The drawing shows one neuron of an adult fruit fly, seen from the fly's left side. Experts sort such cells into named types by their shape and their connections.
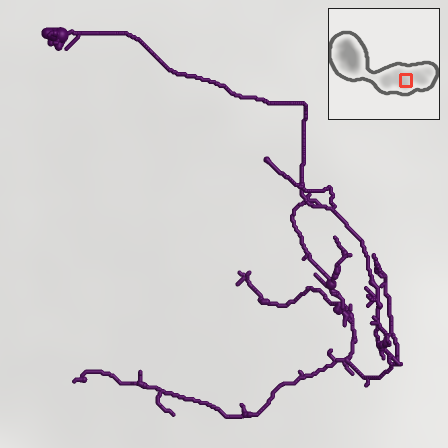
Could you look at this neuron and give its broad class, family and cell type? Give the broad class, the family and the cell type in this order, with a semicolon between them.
nerve-cord intrinsic neuron; hemilineage 19A; IN19A129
